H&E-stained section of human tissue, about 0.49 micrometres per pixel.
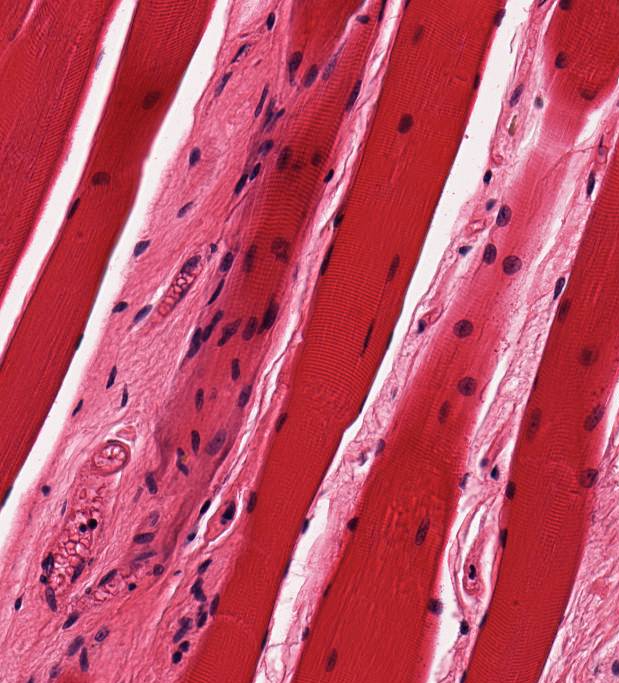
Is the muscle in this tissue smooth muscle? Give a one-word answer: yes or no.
No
